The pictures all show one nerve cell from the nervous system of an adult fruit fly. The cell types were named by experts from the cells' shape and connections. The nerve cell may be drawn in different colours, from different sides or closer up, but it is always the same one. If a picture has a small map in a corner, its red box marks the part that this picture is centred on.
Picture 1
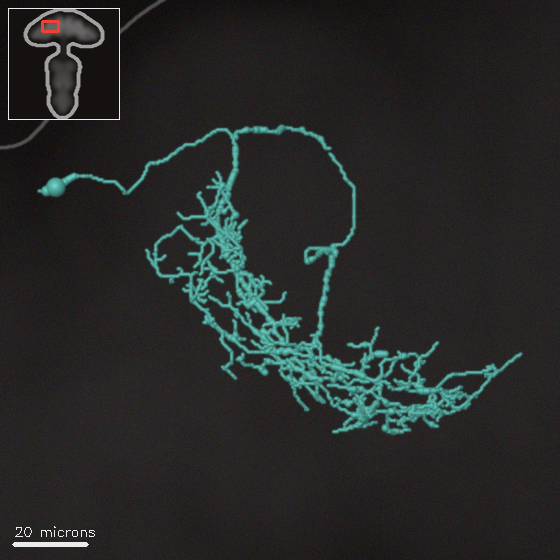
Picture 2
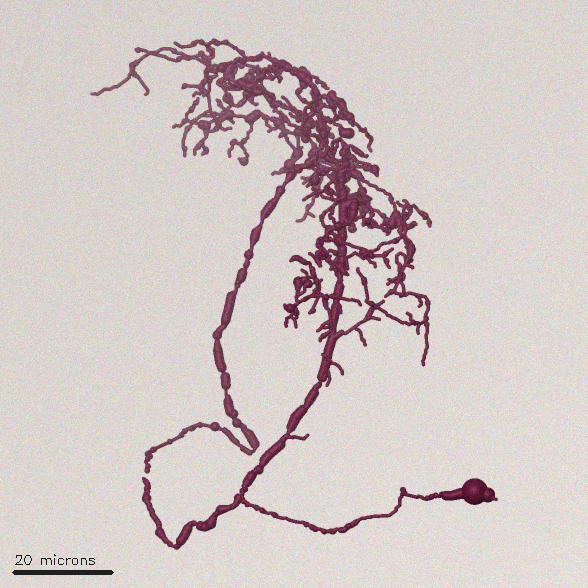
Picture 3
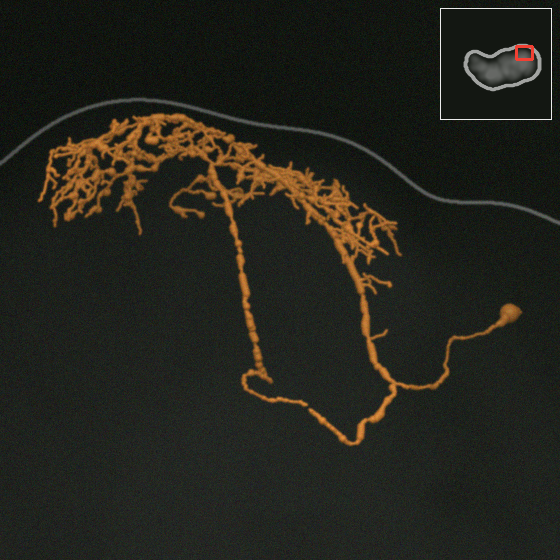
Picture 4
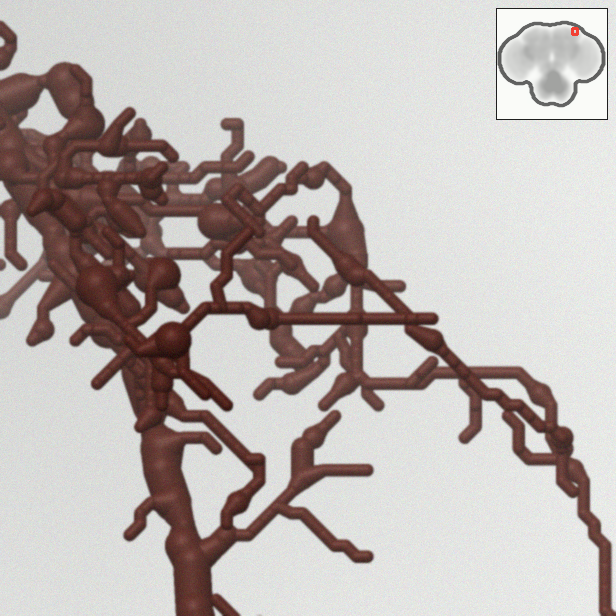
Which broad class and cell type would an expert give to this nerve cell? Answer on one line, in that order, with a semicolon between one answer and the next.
central-brain intrinsic neuron; SLP458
